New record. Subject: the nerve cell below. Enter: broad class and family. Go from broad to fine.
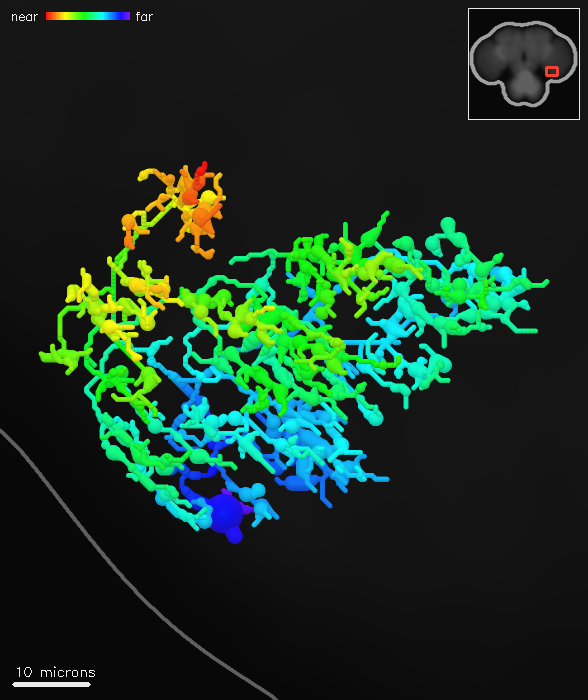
optic-lobe intrinsic neuron; Pm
